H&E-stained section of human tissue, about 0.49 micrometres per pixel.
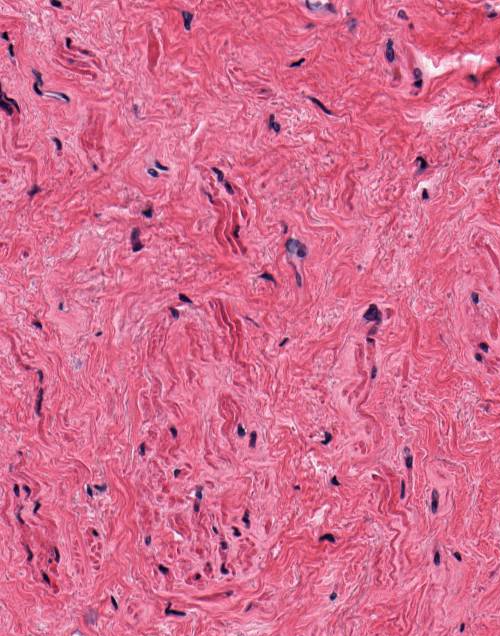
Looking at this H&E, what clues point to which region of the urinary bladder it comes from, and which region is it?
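Loose connective tissue fills this field, and no epithelium is present anywhere. Lacking any covering urothelium, it is set apart from the mucosa. The fibrous tissue is dense, and its collagen stains a strong pink throughout. Its collagen bundles are wavy and run in haphazard, interwoven directions.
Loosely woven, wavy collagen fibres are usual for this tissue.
The scattered cells are fibroblasts with dark, slender nuclei, spindle-shaped or wavy.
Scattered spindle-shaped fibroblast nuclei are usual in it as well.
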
